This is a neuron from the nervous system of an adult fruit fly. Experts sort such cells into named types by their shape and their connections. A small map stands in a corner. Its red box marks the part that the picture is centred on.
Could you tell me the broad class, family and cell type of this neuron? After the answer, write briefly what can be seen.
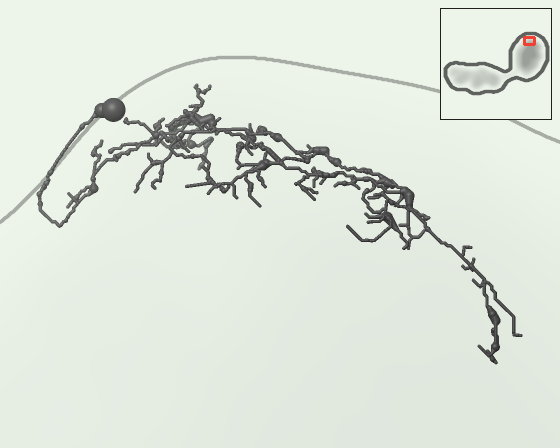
This is a central-brain intrinsic neuron. Its family is hemilineage LHd2. It is of cell type CB1154. The cell body can be seen at the upper left of the picture. The picture shows dozens of branch ends.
